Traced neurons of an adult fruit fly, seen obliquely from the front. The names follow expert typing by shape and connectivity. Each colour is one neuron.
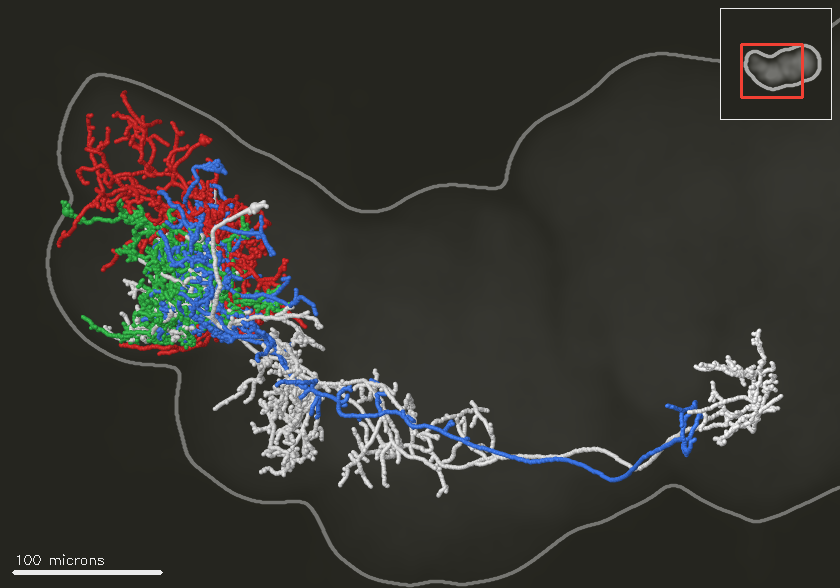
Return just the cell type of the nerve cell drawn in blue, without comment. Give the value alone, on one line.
ANXXX037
